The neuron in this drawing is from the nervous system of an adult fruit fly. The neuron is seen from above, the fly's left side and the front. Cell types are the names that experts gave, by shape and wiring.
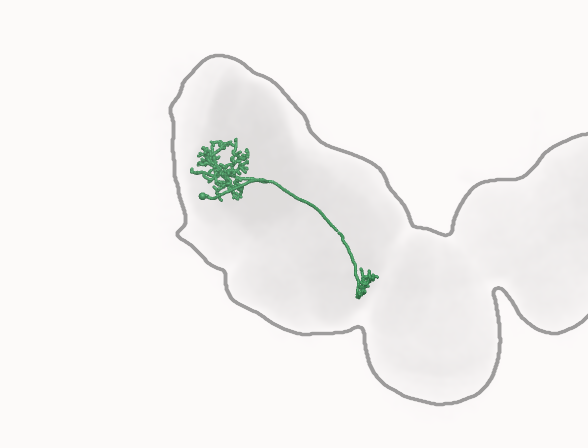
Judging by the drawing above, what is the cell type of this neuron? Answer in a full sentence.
The cell type is CB4168.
